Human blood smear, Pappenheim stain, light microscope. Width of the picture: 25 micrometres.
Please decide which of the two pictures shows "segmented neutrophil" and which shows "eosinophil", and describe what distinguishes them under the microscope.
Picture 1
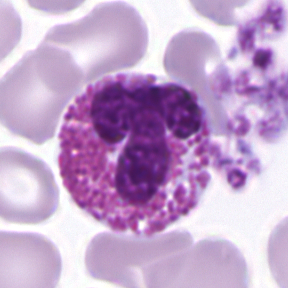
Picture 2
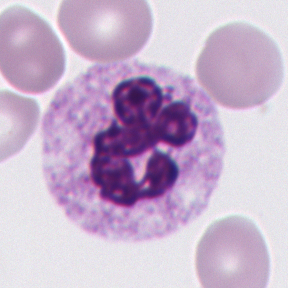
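Picture 1 shows an eosinophil, and picture 2 shows a segmented neutrophil. First, the granules: in picture 1, coarse, round, pinkish-red granules pack the cytoplasm on all sides of the nucleus, whereas in picture 2, fine lilac granules are scattered evenly through the cytoplasm.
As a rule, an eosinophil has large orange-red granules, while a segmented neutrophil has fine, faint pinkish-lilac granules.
Second, the cytoplasm: in picture 2 it is abundant and pale pinkish-lilac. Third, the nucleus: in picture 1 it is divided into three lobes, and in picture 2 into several separate lobes with dark purple, densely clumped chromatin.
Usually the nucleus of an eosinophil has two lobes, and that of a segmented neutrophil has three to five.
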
